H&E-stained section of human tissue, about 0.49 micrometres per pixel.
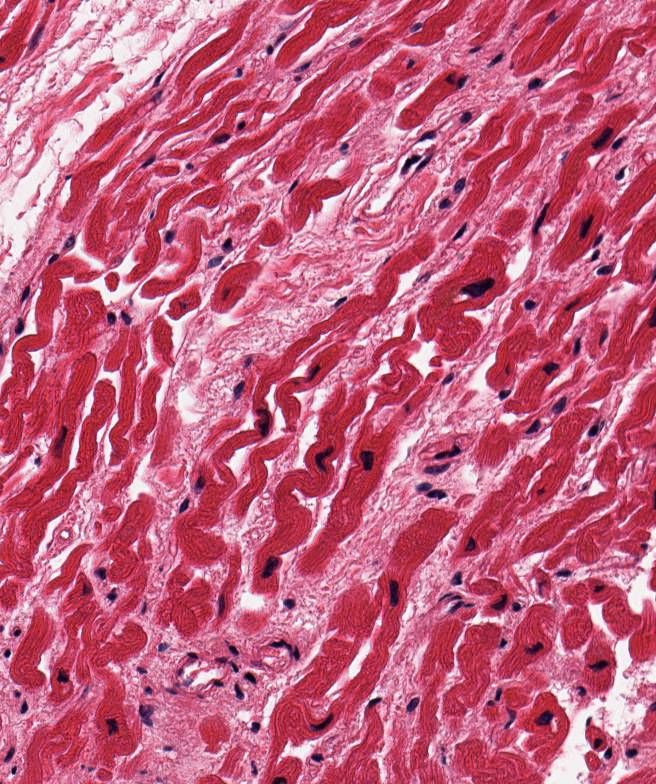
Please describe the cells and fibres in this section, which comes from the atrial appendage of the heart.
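Checking direction first, the muscle fibres run diagonally from the lower left toward the upper right. Turning to the nuclei, they lie centrally in the fibres, and several are large, dark and blocky. Finally, pale, loosely fibrillar tissue with white spaces, not muscle, takes up the upper left corner.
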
